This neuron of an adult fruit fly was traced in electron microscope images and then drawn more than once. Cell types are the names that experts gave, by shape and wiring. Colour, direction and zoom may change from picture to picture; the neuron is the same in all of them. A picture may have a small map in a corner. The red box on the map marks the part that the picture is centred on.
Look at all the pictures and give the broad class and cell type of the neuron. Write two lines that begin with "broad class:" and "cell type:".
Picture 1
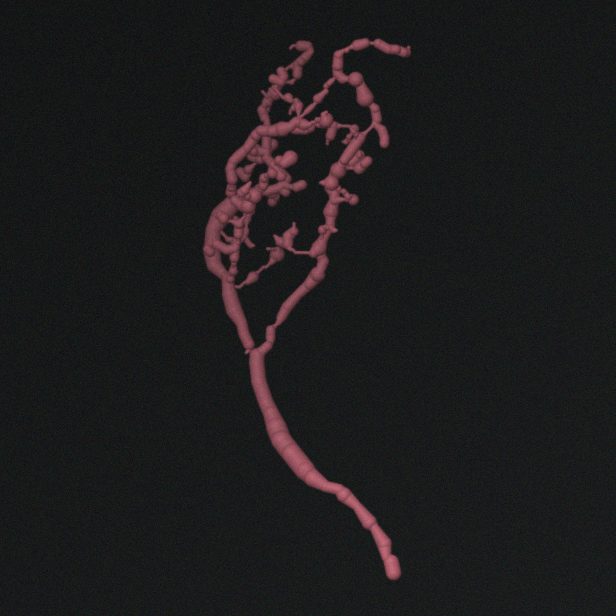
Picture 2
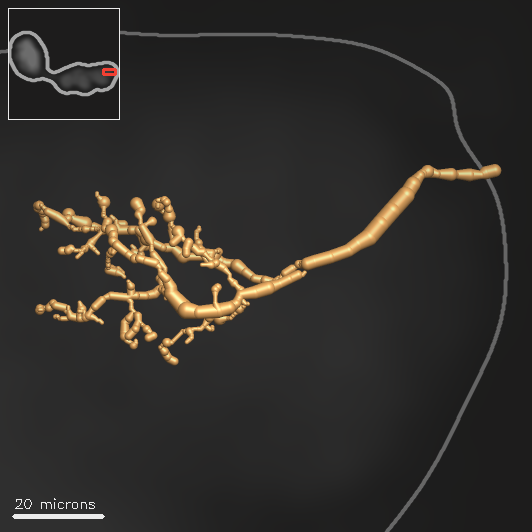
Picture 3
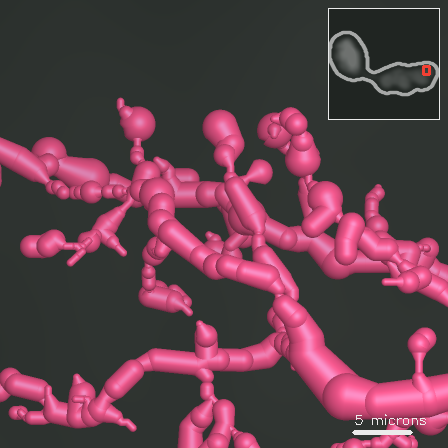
broad class: sensory neuron entering the nerve cord
cell type: SNxx11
